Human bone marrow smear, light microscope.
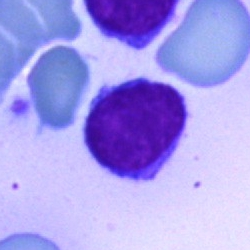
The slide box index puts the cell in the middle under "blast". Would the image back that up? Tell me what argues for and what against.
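The outline is roughly round and smooth-edged. The chromatin is dense and stains deep purple, which goes with lymphocyte rather than blast.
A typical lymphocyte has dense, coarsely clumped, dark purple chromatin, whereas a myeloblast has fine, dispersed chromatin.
The cytoplasm forms only a scant blue rim, best seen along the lower edge, and this would fit either name.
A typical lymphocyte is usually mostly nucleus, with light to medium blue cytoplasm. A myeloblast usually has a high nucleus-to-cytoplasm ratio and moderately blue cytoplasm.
No granules appear in the cytoplasm, and no vacuoles appear in the cell. Another dark purple nucleated cell is partly in view at the top edge, above this one. Taken together, the cell is a lymphocyte, not a blast.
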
